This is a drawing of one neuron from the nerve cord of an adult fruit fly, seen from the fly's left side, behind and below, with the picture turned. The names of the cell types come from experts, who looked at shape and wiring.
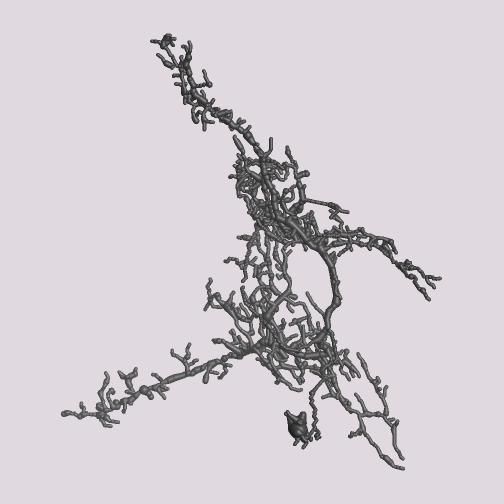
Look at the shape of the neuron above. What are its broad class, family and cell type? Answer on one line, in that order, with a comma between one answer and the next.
nerve-cord intrinsic neuron, hemilineage 00A, IN00A019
